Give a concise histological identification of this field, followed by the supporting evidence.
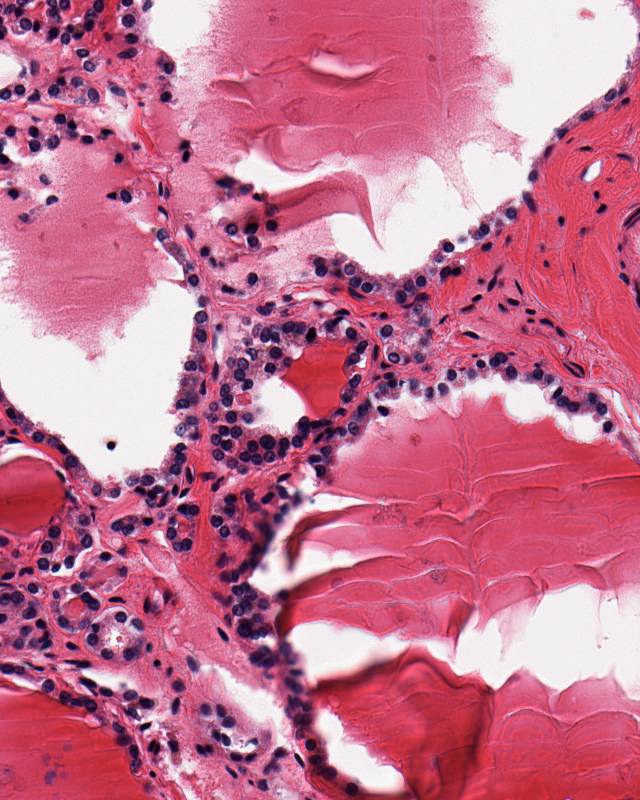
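Thyroid follicle predominates. Large follicles of homogeneous pink material dominate, especially right and upper.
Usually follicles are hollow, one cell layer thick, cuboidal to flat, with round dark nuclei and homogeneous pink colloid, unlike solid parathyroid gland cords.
Lining: single layer, low cuboidal to flattened, nuclei small, round, uniformly dark. A small central follicle holds deep red content.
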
